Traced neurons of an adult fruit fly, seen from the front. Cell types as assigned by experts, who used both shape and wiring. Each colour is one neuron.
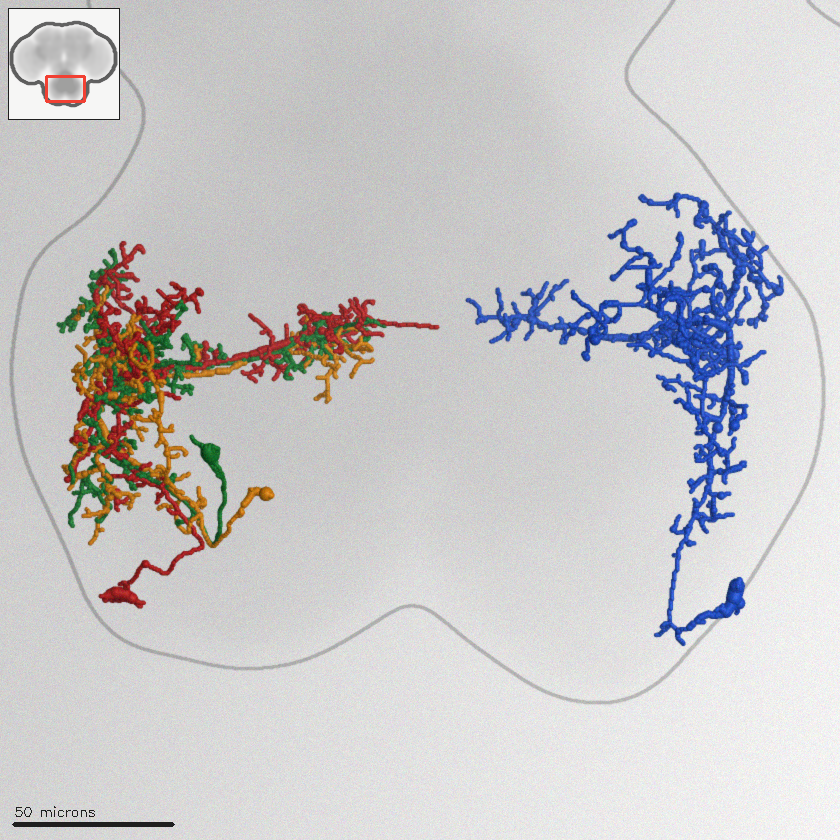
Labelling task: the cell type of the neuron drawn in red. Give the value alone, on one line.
IN13A027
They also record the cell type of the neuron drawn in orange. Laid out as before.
IN13A063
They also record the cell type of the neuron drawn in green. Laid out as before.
IN13A042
